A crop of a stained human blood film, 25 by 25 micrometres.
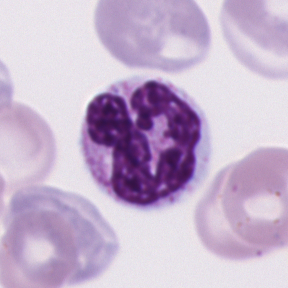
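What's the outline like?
Round and smooth, about 11 micrometres across.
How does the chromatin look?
Dark purple and coarsely clumped.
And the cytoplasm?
Pale pinkish-lilac, with fine, small pinkish-violet granules.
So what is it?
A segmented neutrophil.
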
